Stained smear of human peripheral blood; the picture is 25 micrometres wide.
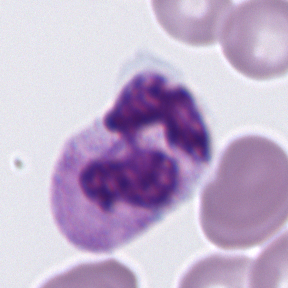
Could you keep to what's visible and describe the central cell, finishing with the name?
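Look first at the nucleus: it forms two large masses joined by a narrower middle part, and its chromatin is dark purple and coarsely clumped. Now the cytoplasm, which is pale pinkish-lilac and filled with fine, faint lilac granules. This cell is a segmented neutrophil.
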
